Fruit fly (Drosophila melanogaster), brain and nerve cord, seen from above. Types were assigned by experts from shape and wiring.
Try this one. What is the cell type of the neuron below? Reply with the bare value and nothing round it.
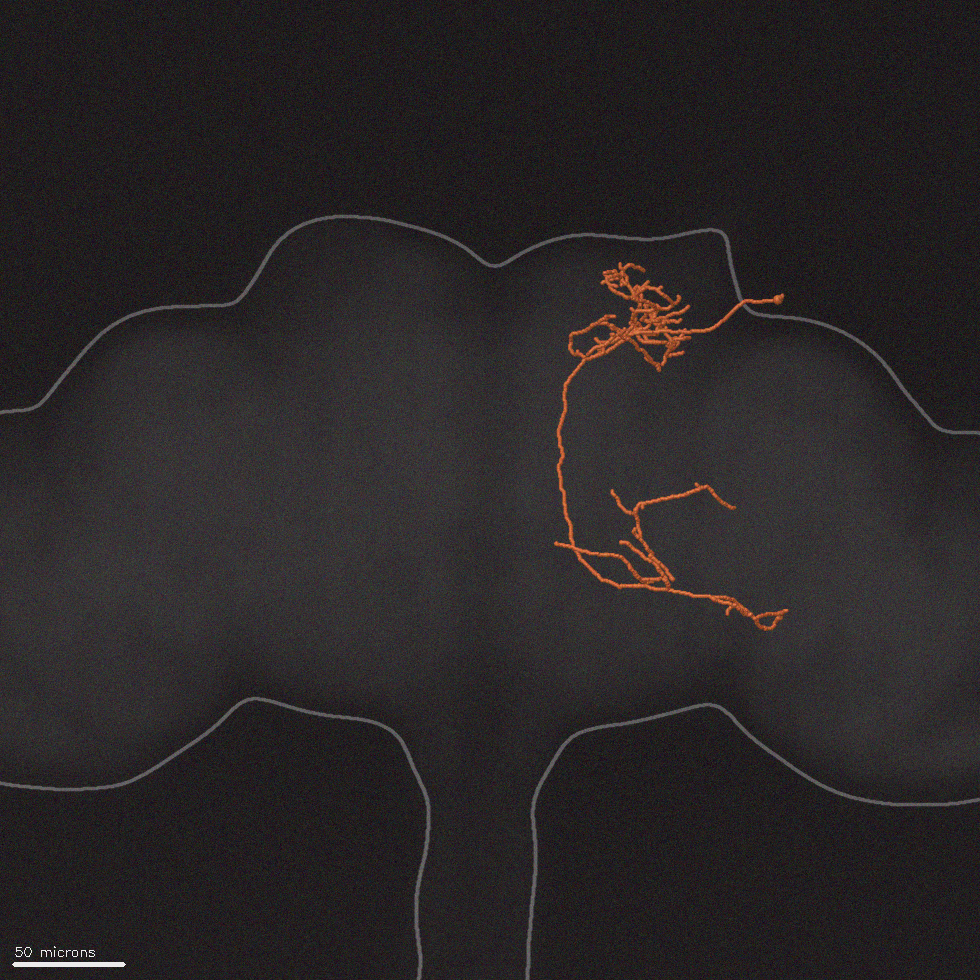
M_lPNm13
